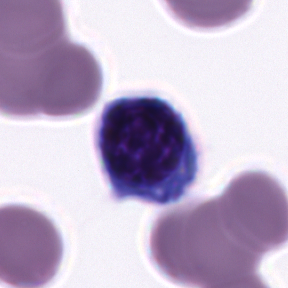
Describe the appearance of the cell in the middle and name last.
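The nucleus occupies most of the cell, so the cytoplasm is reduced to a narrow rim. Its chromatin is dark and coarsely clumped. The cytoplasm is blue and is visible mainly along the lower right edge. The cell is a plasma cell.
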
